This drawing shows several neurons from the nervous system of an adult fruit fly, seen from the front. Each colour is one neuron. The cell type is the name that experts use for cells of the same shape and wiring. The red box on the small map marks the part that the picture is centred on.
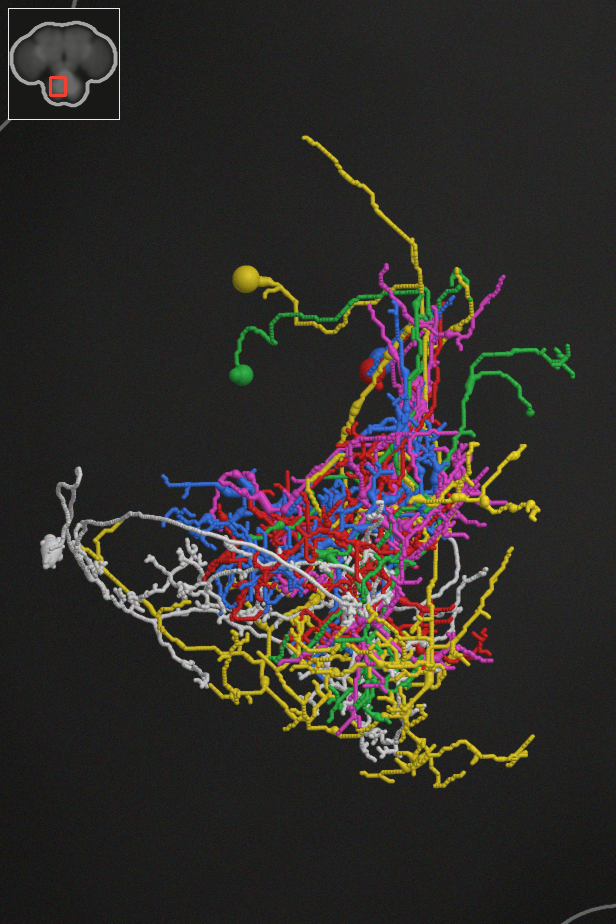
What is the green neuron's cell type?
IN20A.22A086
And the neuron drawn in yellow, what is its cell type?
IN20A.22A074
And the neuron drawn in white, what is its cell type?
IN09A088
